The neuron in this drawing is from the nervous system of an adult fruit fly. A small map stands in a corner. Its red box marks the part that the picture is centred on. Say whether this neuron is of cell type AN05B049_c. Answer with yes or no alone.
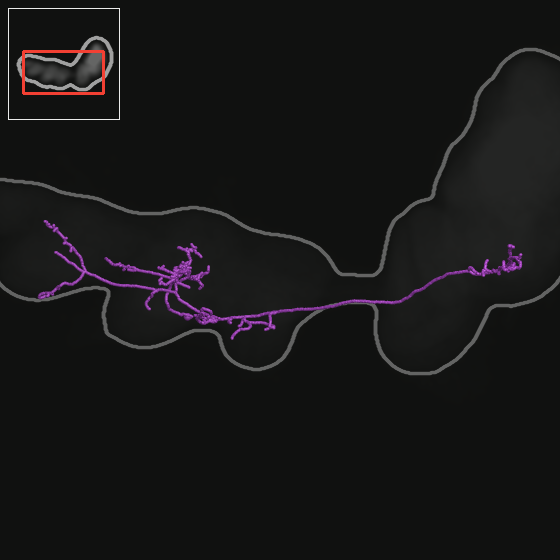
yes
